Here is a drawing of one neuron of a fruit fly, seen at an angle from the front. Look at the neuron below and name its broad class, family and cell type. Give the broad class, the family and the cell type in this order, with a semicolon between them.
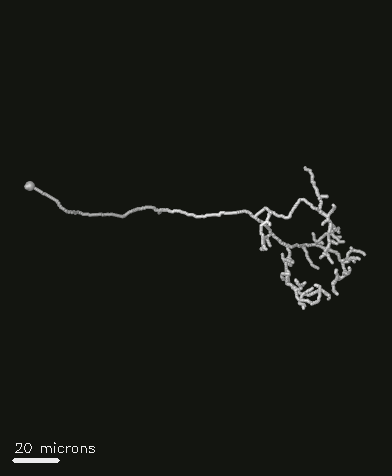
nerve-cord intrinsic neuron; hemilineage 14A; IN14A078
